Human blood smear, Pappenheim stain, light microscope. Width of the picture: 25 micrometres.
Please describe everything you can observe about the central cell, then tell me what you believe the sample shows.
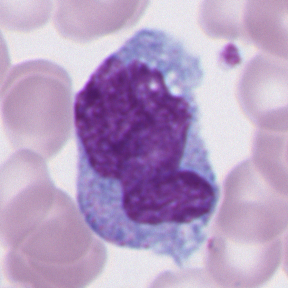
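The cell measures about 20 by 12 micrometres, and its nucleus fills about 60% of the area, one smaller lobe bending down toward the lower right. Chromatin is mottled, darker strands separated by paler gaps. A few small clear vacuoles lie near the nucleus's upper right edge; fine, dust-like granules are spread through the cytoplasm. This is a monocyte.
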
